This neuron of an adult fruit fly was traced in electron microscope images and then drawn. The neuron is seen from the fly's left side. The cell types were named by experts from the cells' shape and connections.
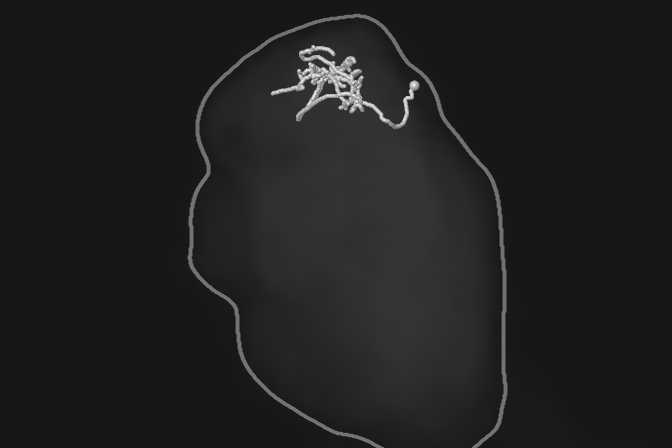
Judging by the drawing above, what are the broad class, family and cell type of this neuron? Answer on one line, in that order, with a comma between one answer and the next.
central-brain intrinsic neuron, hemilineage DM3_dorso_medial, SMP519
